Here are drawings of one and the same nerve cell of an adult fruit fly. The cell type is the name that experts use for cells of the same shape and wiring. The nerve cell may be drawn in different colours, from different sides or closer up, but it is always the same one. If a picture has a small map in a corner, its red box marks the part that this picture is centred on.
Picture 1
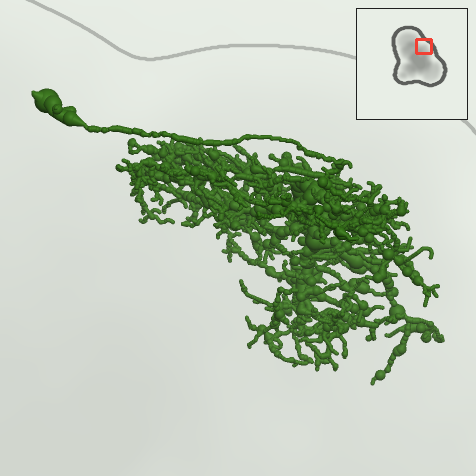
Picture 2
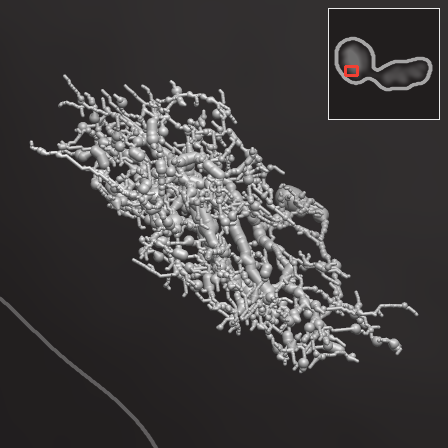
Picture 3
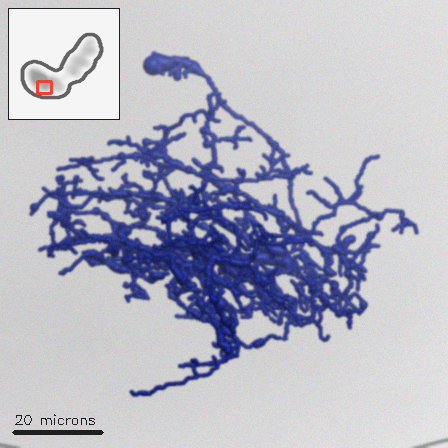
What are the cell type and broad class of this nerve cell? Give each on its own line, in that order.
GNG089
central-brain intrinsic neuron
